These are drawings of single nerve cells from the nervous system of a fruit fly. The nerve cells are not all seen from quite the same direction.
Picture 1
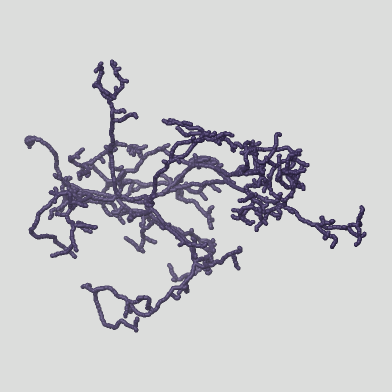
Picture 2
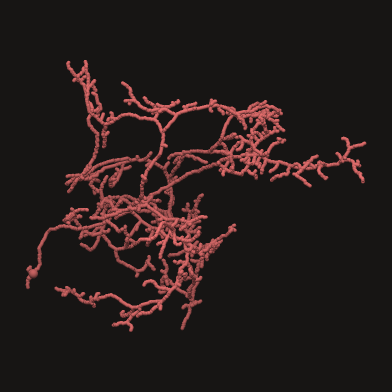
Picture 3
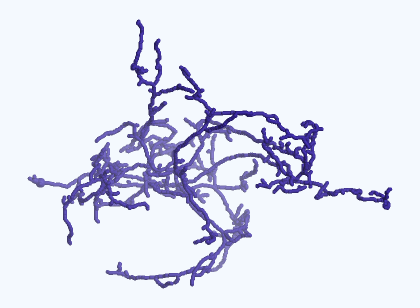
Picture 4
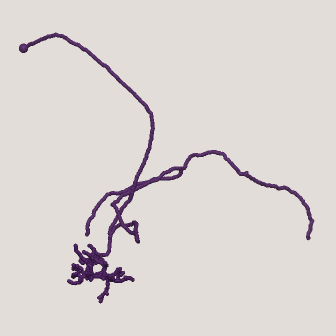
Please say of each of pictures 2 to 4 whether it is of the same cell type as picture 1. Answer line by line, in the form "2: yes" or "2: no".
2: yes
3: yes
4: no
